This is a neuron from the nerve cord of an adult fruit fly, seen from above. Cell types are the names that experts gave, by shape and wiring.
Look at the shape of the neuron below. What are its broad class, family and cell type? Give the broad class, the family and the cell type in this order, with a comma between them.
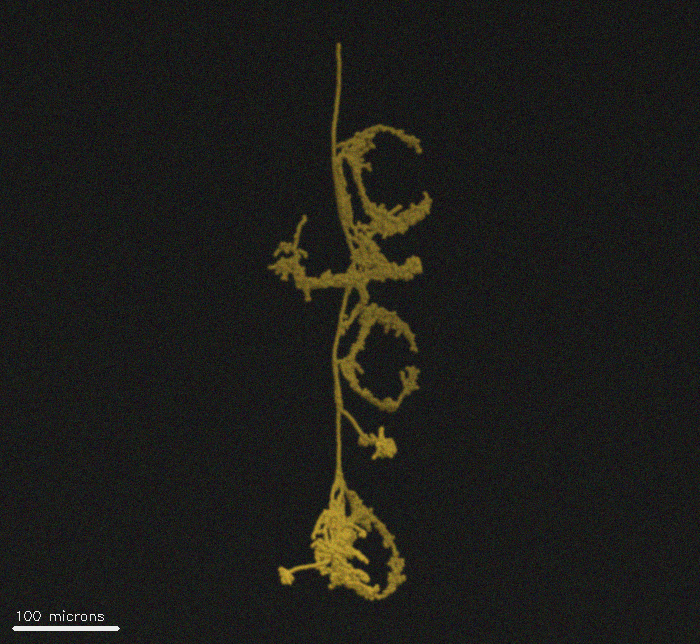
ascending neuron, hemilineage 05B, AN05B009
